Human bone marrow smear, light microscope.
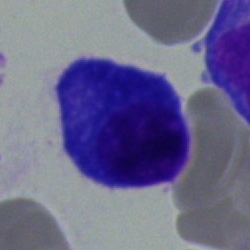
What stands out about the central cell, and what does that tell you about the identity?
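Deep blue-violet staining throughout the cell. No broad pale cytoplasmic rim between nucleus and cell edge. Lower right stained darker than upper left. Distinct granules absent. Name: plasma cell.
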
